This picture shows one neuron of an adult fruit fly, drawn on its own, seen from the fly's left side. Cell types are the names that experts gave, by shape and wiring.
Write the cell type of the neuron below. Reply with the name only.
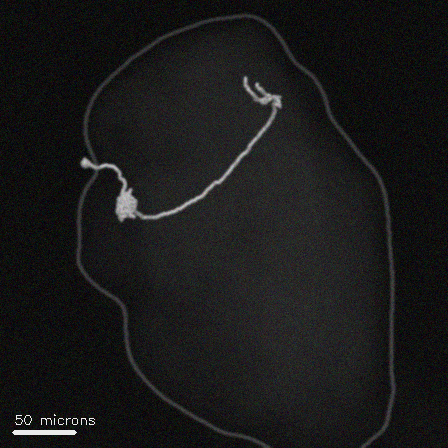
DL2d_adPN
